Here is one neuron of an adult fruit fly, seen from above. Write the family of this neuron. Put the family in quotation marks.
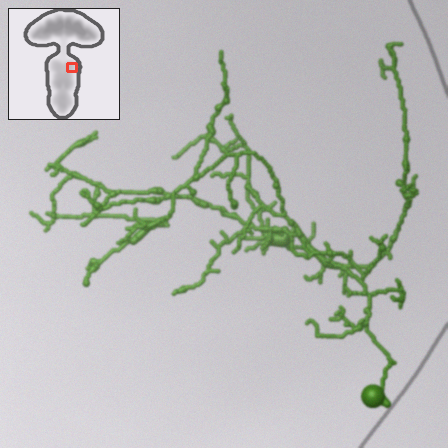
"hemilineage 20A.22A"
